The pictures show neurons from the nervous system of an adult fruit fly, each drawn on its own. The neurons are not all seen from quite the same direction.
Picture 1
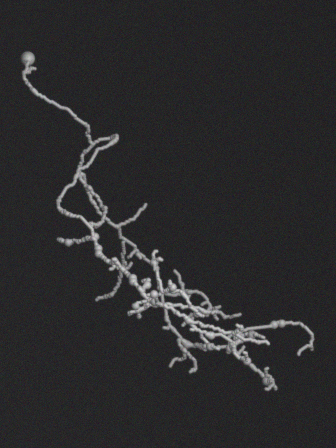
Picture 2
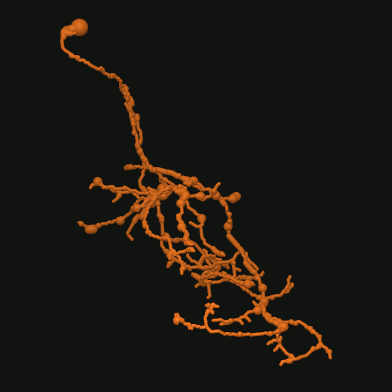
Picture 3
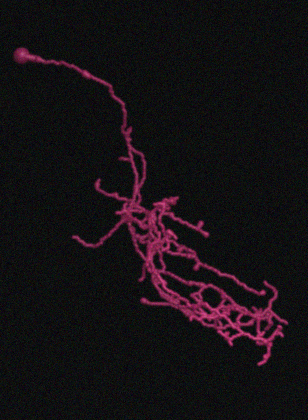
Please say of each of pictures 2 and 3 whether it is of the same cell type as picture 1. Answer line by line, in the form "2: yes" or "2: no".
2: no
3: no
